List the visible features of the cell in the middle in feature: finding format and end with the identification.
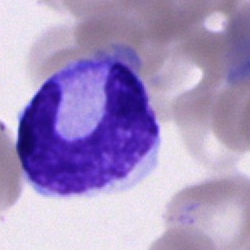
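Shape: roughly round outline
Notch: a deep one in the nucleus, opening toward the top of the picture
Fill: pale lilac material sitting in that notch
Granules: nothing distinct in the cytoplasm
Verdict: band neutrophil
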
